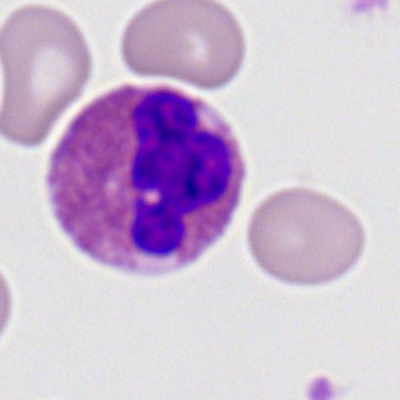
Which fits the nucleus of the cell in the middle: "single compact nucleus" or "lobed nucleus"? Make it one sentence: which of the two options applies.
The nucleus of this cell is divided into two or more lobes.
